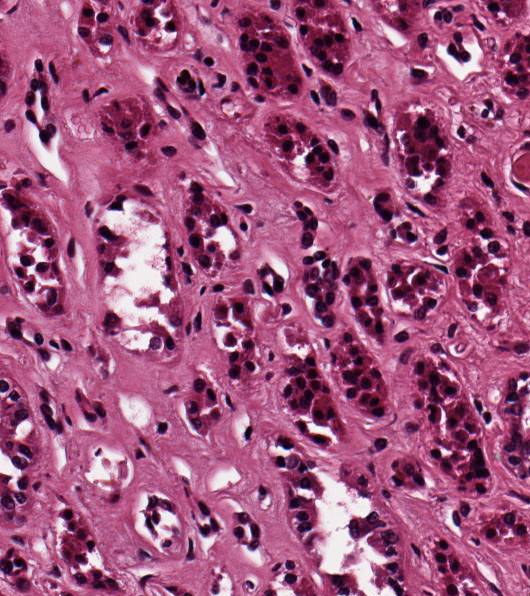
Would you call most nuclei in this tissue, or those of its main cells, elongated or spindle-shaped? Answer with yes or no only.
No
